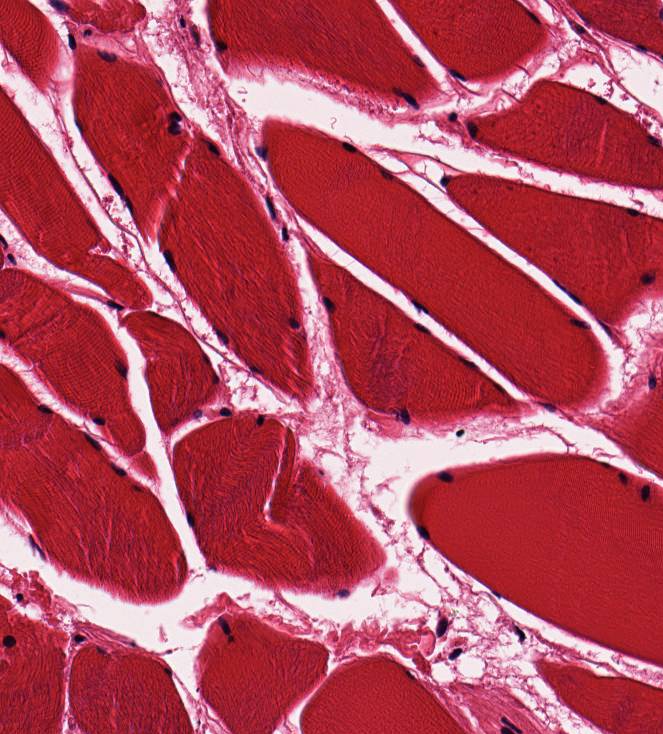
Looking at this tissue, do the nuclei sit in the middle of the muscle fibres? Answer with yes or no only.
No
